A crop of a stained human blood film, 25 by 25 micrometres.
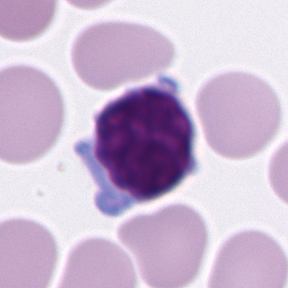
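A typical lymphocyte, the nucleated cell at the centre of this stained smear of peripheral blood. Its nucleus is round in outline and, as far as I can measure, about 9 micrometres across. The chromatin looks dense and dark purple, gathered into coarse clumps with slightly paler patches between them. What cytoplasm I can see is pale blue. An irregular pale blue projection of cytoplasm extends from the lower-left edge, and a small pale blue knob protrudes at the top-right edge.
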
